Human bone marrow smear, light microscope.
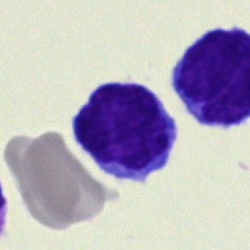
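Lymphocyte: notice first how nearly the whole cell is taken up by its nucleus. Now look at the chromatin, dark purple, dense and coarsely clumped. The cytoplasm is scant; follow the lower edge and you'll find it as a thin pale purplish-blue rim.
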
